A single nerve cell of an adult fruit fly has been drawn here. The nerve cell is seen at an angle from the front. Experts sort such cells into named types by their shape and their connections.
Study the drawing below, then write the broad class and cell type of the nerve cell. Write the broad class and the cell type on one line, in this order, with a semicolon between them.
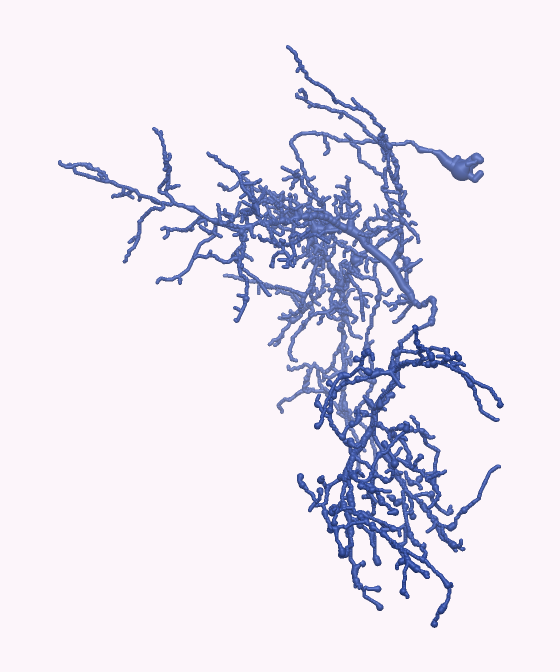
central-brain intrinsic neuron; PS217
